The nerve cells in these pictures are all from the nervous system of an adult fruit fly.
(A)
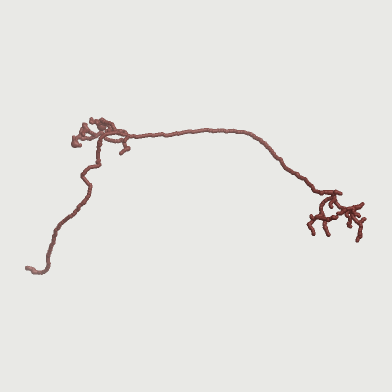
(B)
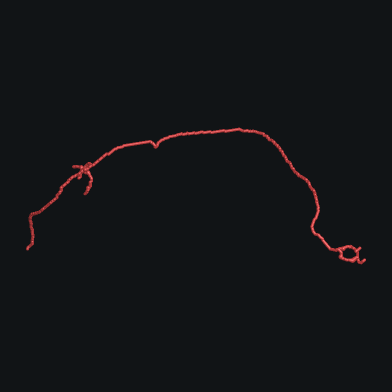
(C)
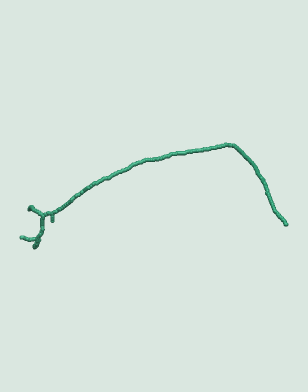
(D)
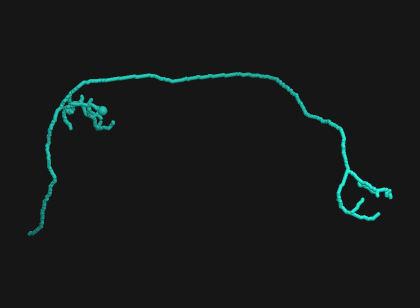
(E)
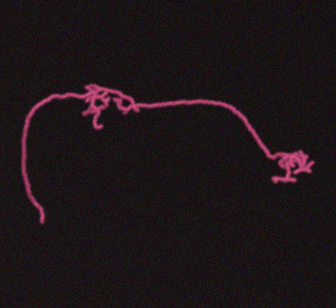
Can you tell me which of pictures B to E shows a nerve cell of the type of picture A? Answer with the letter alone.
E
